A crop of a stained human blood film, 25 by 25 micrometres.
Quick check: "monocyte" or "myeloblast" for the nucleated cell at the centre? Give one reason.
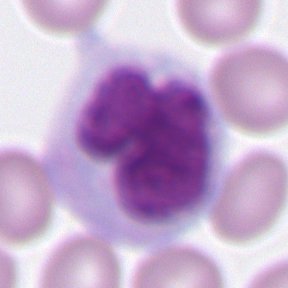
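I'd call this a monocyte rather than a myeloblast. The nucleus is folded, a notch cutting into it from the top, and measures about 14 by 11 micrometres. Its chromatin is deep purple, loose and stringy rather than solid dark clumps. Around it, the pale greyish blue cytoplasm forms a broad rim, widest to the left of and below the nucleus.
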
